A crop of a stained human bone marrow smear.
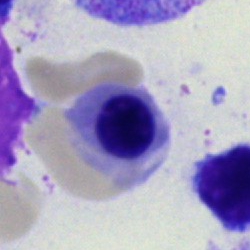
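Erythroblast, the cell in the middle of this stained bone marrow smear. Look at its cytoplasm: pale greyish-blue, without visible granules, and forming a rim that is wider on the left of the nucleus than on the right. Notice, too, that no nucleoli show in the nucleus.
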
